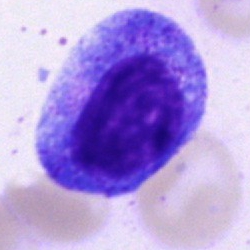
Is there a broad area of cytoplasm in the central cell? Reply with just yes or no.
Yes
